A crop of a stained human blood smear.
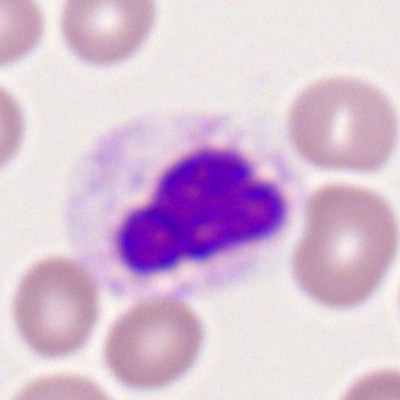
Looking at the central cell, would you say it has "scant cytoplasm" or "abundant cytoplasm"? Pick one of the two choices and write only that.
Abundant cytoplasm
